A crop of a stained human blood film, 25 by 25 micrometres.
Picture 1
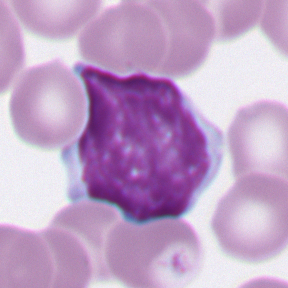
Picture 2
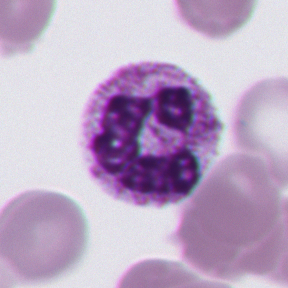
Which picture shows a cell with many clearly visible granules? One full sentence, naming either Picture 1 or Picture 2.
For the cell in picture 2, the cytoplasm contains many visible granules.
